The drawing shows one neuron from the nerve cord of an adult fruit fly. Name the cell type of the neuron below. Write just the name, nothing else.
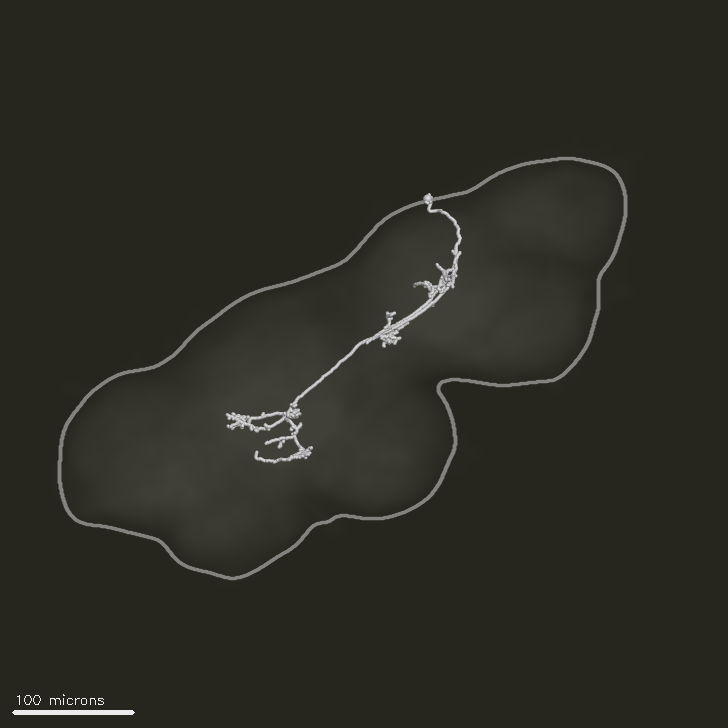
IN09A019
